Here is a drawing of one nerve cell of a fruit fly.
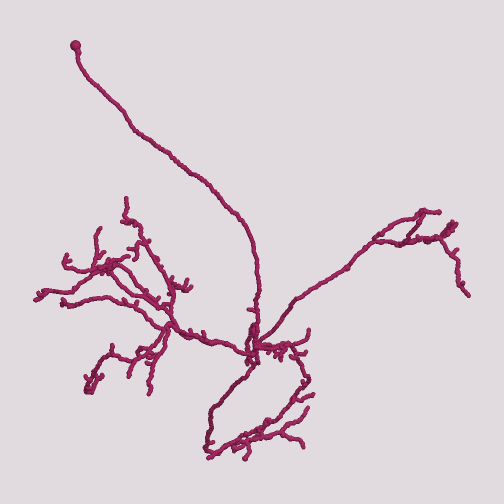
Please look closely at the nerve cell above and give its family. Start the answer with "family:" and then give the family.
family: hemilineage PSa1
